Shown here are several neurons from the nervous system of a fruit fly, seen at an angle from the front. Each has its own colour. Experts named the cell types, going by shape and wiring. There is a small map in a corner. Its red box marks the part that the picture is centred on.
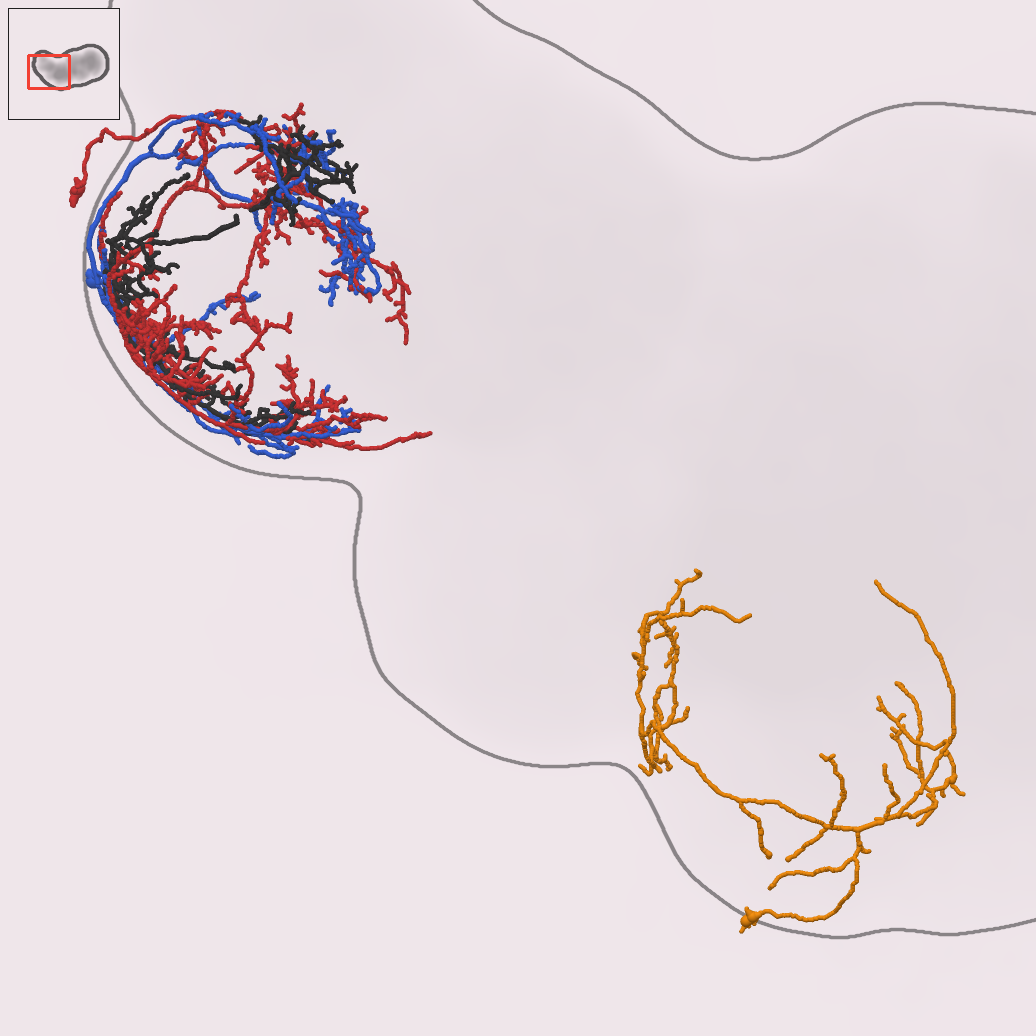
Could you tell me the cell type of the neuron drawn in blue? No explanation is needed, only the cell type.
IN13A029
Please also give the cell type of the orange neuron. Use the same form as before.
IN13A059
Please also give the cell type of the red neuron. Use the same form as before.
IN19A060_c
